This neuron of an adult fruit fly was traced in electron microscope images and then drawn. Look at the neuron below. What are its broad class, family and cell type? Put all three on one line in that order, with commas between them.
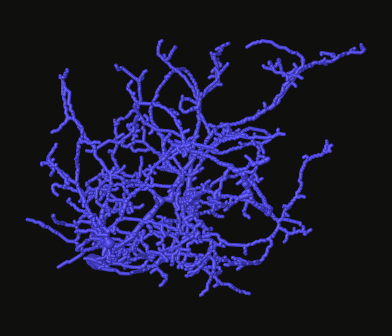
nerve-cord intrinsic neuron, hemilineage 17A, IN17A039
